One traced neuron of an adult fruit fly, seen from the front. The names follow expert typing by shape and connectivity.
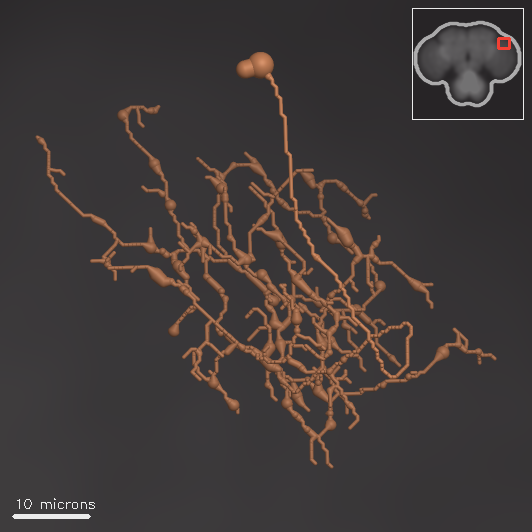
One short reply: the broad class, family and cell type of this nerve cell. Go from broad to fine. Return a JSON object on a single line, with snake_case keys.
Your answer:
{"broad_class": "optic-lobe intrinsic neuron", "family": "Cm", "cell_type": "Cm8"}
